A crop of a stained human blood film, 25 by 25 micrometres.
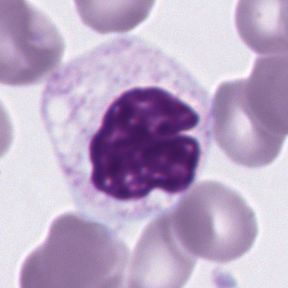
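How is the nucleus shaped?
A single folded mass, not split into lobes, deeply notched from the right side.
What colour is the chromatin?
Dark purple.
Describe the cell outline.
Broadly rounded, with no surface projections.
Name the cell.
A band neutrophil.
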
